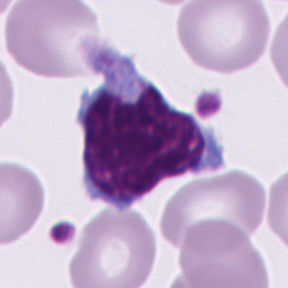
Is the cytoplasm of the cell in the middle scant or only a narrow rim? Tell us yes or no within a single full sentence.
Yes, the cytoplasm of this cell is scant.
